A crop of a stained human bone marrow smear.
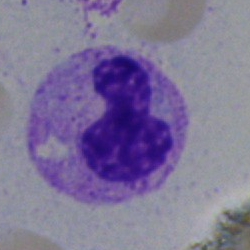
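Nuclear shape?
Narrowed waist; smaller upper part, larger lower part.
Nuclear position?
Off-centre, toward the right.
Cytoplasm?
Fine violet granules scattered throughout; small pale clear patch on the left.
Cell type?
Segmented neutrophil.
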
